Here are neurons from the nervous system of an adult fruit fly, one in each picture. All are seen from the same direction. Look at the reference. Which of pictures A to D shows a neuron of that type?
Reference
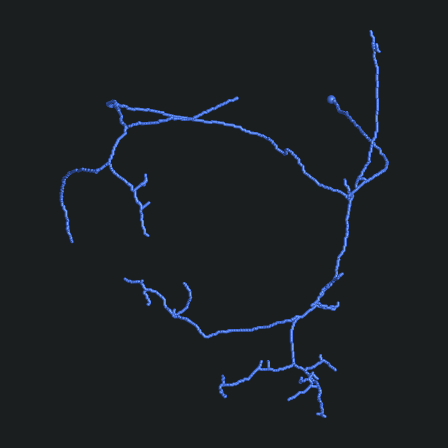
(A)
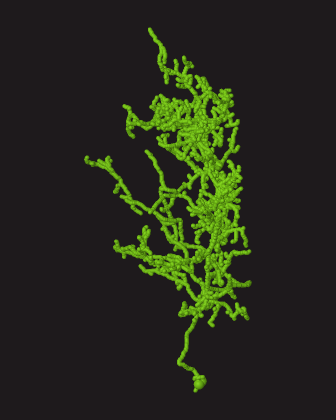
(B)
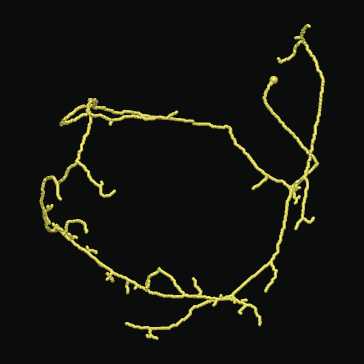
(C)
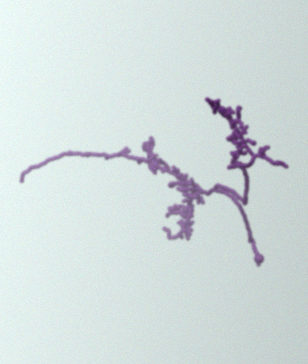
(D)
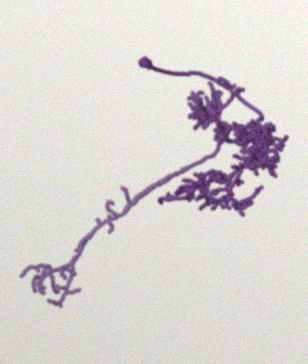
Picture B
